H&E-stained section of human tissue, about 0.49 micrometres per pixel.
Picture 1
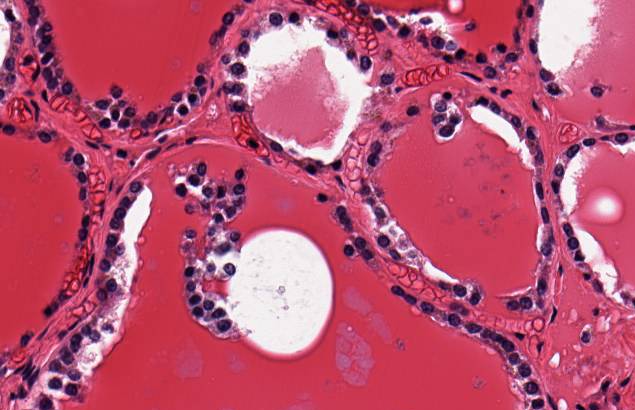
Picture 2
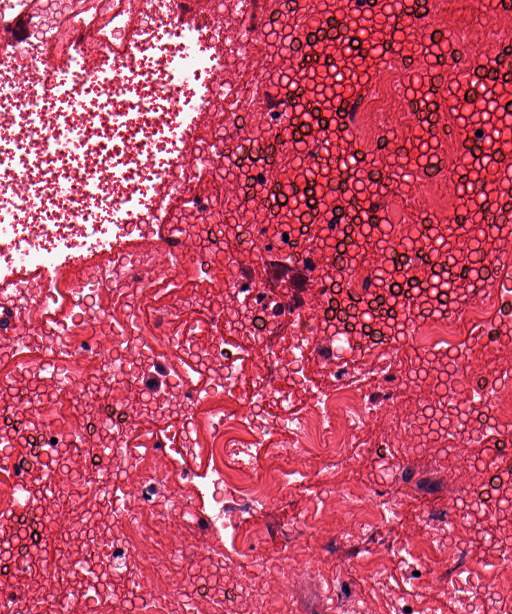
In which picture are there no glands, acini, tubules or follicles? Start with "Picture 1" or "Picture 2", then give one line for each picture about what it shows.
Picture 2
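What picture 1 shows: The field is made up of large rounded follicles packed closely and separated only by thin septa.
What picture 2 shows: No epithelial lining or glands are seen anywhere in the field.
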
